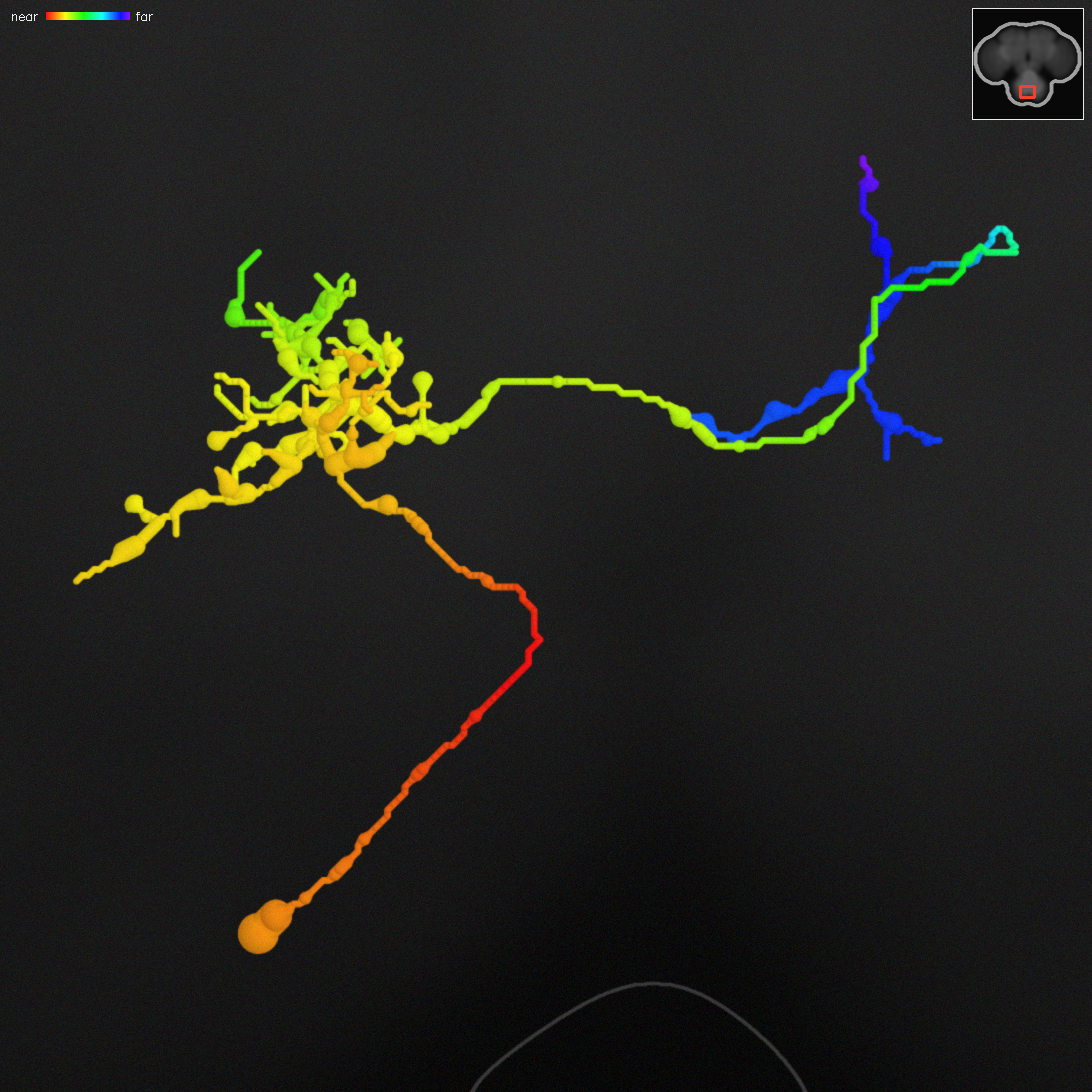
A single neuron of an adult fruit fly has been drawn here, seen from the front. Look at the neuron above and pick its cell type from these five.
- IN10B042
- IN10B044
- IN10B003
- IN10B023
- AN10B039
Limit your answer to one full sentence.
By cell type, this neuron is classified as IN10B044.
